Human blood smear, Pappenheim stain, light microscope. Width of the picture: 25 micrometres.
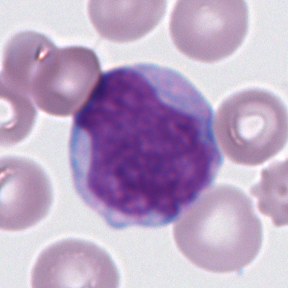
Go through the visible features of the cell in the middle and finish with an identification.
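Quick one: the outline is roughly round and smooth, and the cell is about 14 micrometres across. The nucleus takes up about 70% of the cell's area. The cytoplasm is pale blue, with no distinct granules and no vacuoles in it. It's an atypical promyelocyte.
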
